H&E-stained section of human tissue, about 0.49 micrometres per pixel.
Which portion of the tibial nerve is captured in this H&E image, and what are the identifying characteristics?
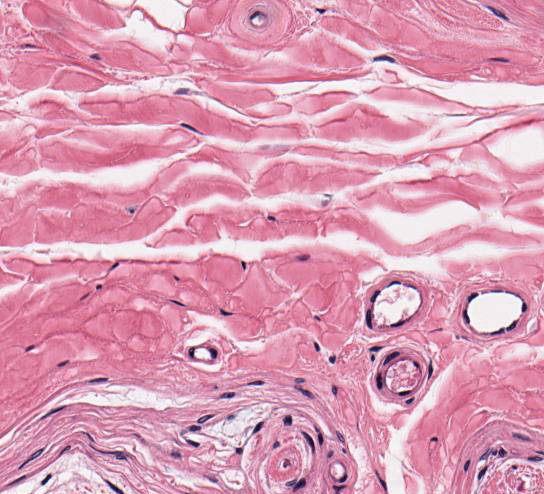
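Field: epineurium. Thick, densely packed pink collagen bundles holding few cells fill most of it, running mainly horizontally in the upper half. Scattered nuclei between bundles small, dark, spindle-shaped, fibroblast-like.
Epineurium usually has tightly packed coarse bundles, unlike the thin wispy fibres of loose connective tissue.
Three small vessels, cut across, lie on the right just below mid-field.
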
